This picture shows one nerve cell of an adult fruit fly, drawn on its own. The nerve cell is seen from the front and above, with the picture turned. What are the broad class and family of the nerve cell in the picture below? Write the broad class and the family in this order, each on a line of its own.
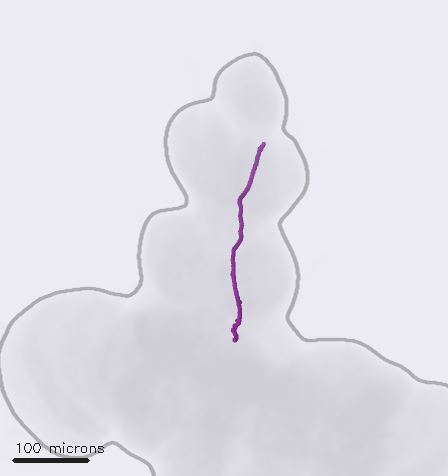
sensory neuron entering the nerve cord
class mechanosensory proprioceptive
